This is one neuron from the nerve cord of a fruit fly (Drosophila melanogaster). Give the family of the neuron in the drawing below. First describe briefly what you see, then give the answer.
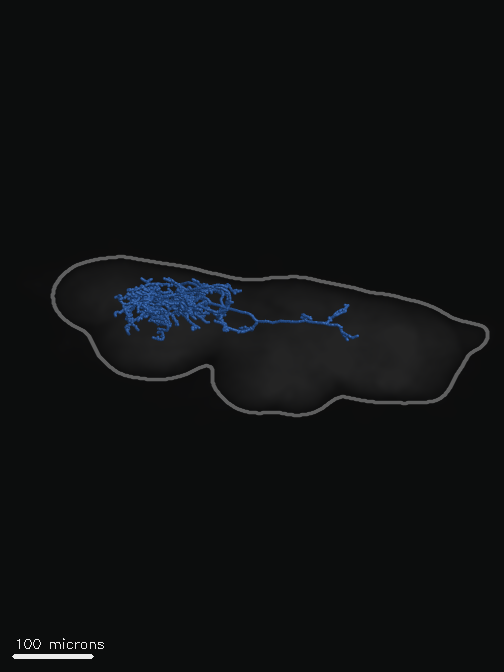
The drawing shows no cell body. From left to right in the picture it spans about 300 microns. This is a nerve-cord intrinsic neuron. Its family is hemilineage 05B.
